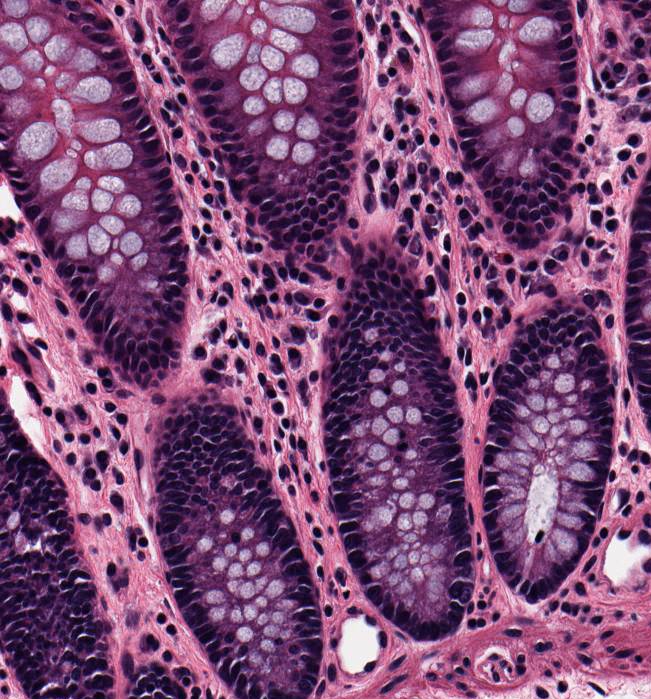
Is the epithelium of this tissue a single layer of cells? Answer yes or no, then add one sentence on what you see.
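Yes. The glands are lined by a single layer of columnar cells with dark, elongated nuclei crowded at the base.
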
